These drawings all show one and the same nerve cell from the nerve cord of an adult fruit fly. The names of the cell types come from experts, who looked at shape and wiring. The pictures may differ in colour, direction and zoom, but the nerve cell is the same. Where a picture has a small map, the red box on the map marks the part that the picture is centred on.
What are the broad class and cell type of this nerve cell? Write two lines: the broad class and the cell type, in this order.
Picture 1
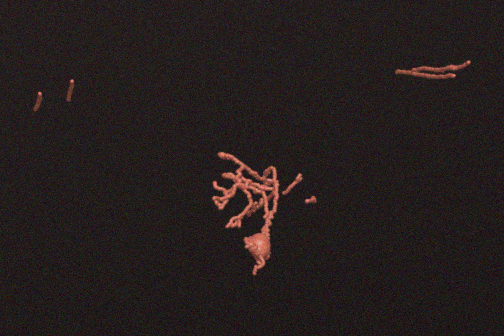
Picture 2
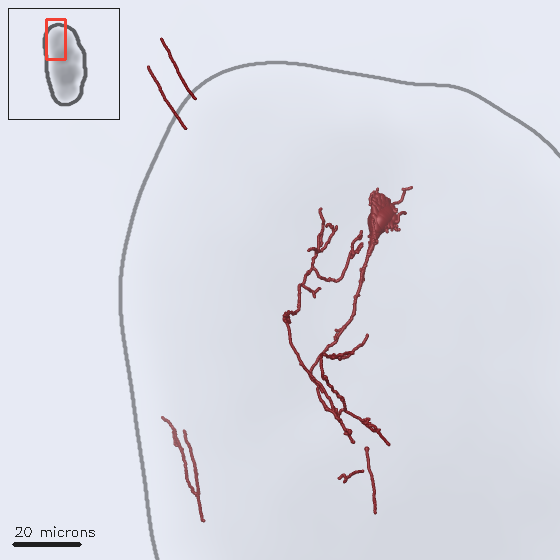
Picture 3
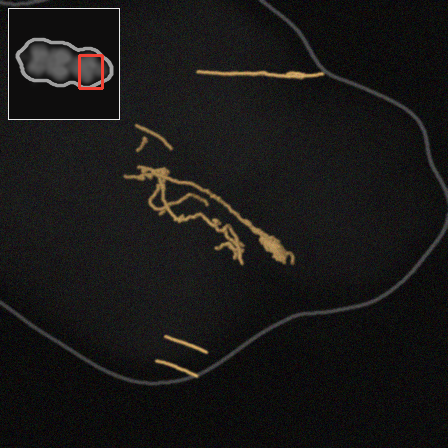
ascending efferent neuron
EAXXX079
